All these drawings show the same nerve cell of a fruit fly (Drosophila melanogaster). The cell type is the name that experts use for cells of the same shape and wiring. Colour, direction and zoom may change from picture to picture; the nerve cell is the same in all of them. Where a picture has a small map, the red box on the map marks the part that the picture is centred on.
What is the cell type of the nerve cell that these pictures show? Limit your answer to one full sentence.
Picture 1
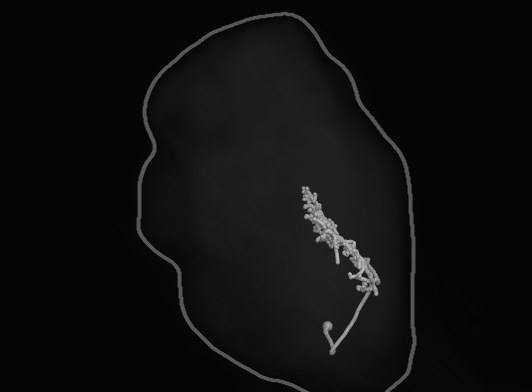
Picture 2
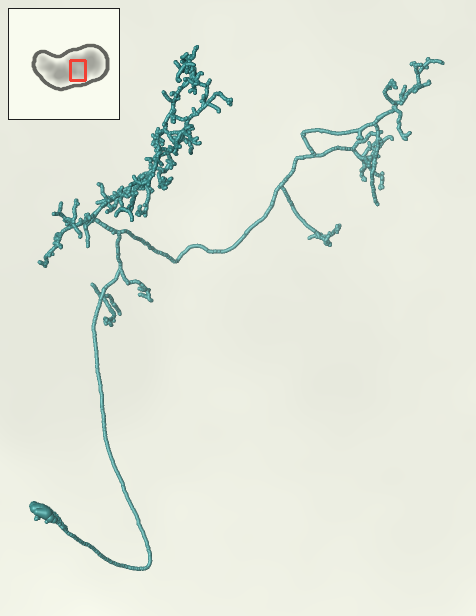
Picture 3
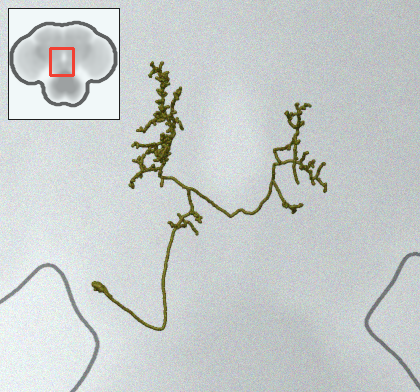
The cell type PS353 is the type of this nerve cell.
